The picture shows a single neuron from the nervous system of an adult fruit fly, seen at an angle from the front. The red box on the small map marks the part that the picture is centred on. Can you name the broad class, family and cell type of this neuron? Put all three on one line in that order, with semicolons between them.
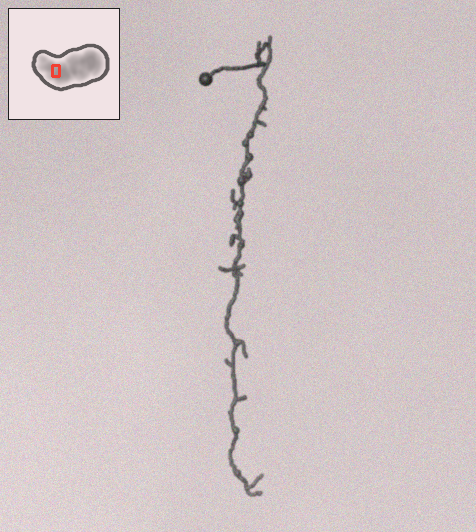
optic-lobe intrinsic neuron; Dm; Dm3c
